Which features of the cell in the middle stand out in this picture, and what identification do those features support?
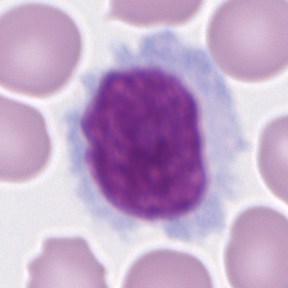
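First, the border: it is ragged, with many fine hair-like projections all round. Next, the cytoplasm: it is widest above and to the right of the nucleus. Granules: no distinct ones are seen in the cytoplasm. Vacuoles: none are seen in the cytoplasm either. The cell in the middle is a hairy cell.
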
